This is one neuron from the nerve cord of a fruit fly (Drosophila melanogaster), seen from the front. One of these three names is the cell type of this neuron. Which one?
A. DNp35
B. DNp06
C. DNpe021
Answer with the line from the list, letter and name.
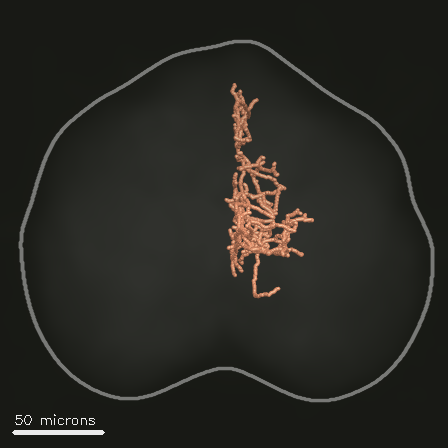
C. DNpe021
